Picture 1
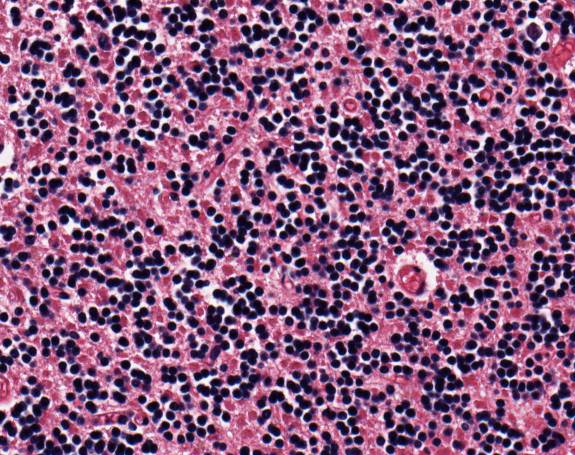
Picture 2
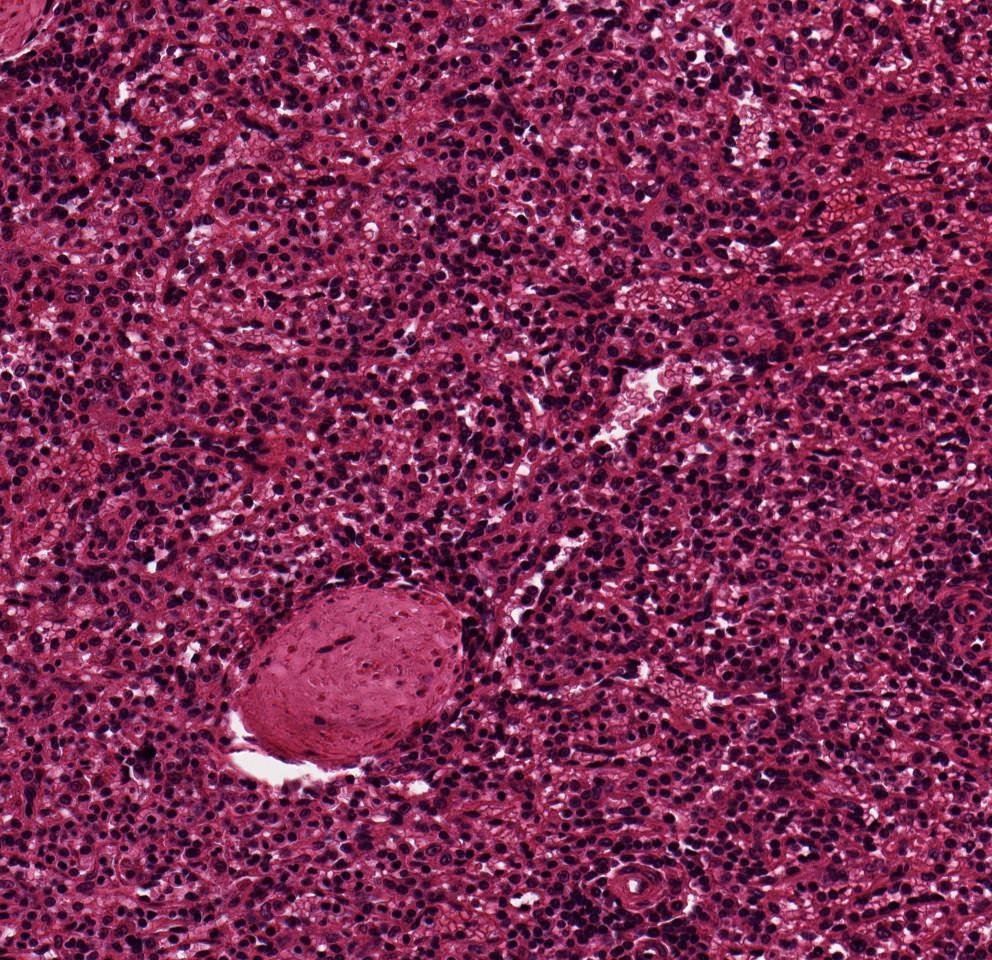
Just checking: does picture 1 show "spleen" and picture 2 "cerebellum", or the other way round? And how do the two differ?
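Identification comes first: the cerebellum is picture 1 and the spleen is picture 2. Layout: picture 1 is one dense, fairly even sheet of small cells with no separate compartments or units, while picture 2 contains a rounded, homogeneous pink structure at lower left and a small vessel with a concentrically layered wall near the bottom edge right of centre. Cells: in both, most are small round cells with dark round nuclei and very little cytoplasm; in picture 1 they are closely similar in size, and in picture 2 they are consistent with lymphocytes. Other details: pale pink, finely fibrillary material without coarse collagen bands lies between the nuclei in picture 1, whereas the few nuclei inside the pink structure of picture 2 are slender and spindle-shaped.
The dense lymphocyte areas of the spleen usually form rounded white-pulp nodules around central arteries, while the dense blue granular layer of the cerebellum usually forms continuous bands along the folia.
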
